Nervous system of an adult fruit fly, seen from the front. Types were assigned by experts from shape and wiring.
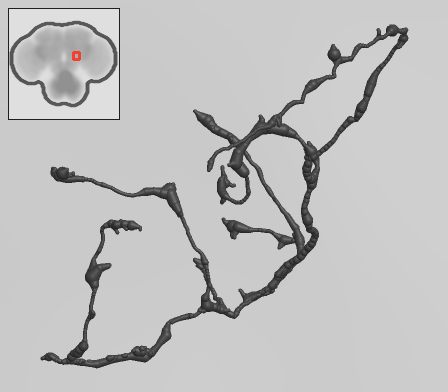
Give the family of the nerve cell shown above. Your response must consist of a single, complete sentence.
In family class olfactory, this nerve cell is included.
